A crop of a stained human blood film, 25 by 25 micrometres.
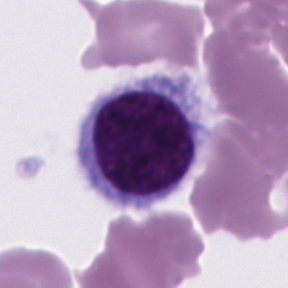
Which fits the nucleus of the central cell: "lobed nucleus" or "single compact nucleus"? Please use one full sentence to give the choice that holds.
The nucleus is neither lobed nor band-shaped but one compact round, oval or kidney-shaped mass.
